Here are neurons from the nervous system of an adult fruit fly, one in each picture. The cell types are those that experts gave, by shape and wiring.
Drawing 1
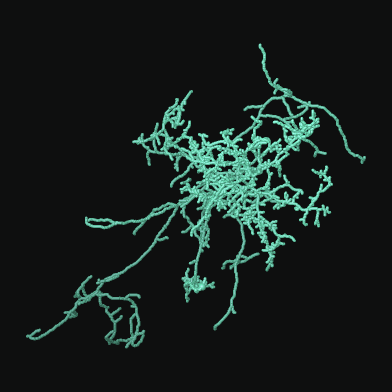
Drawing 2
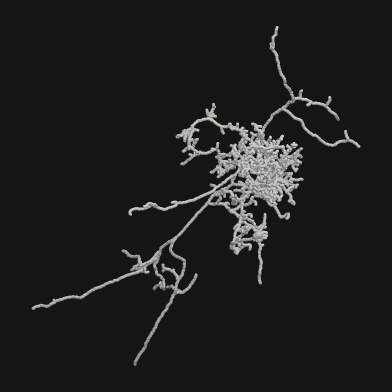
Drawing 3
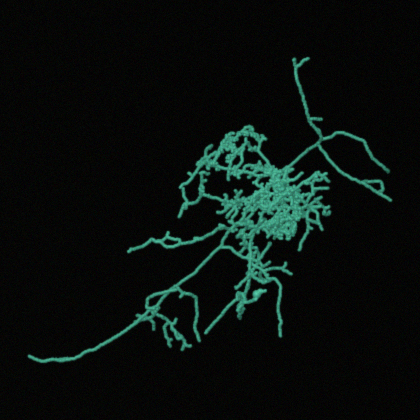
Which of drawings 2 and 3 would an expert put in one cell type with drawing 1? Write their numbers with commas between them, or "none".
2, 3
